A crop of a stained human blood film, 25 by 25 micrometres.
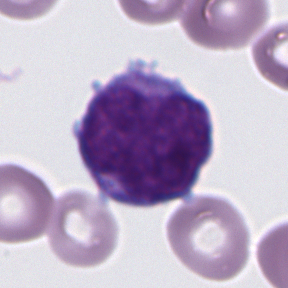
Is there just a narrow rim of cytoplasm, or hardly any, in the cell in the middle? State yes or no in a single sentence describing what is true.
Yes, most of the cell is filled by the nucleus.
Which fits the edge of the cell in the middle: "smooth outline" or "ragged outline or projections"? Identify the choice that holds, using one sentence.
The outline of the cell is rough, not smooth.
